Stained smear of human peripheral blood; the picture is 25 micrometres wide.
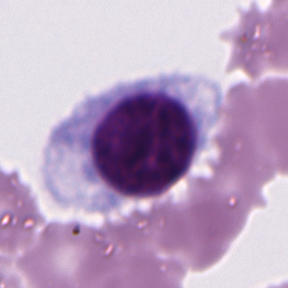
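Hairy cell at the centre of a stained peripheral blood smear. Its outline is an irregular oval rather than a smooth circle, and the edge of the pale blue cytoplasm is frayed into fine, ragged projections. The nucleus sits off-centre, displaced toward the right.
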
